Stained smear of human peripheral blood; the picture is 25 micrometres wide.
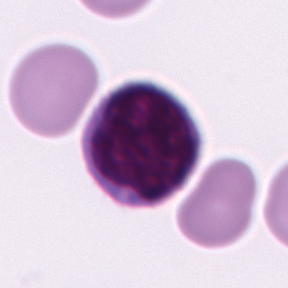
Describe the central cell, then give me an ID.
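Beginning with the chromatin: it is dark purple and coarsely clumped, with paler streaks between the clumps. Next, no nucleolus can be seen. Then the cytoplasm: pale lilac-blue, without vacuoles. The cell is a typical lymphocyte.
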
